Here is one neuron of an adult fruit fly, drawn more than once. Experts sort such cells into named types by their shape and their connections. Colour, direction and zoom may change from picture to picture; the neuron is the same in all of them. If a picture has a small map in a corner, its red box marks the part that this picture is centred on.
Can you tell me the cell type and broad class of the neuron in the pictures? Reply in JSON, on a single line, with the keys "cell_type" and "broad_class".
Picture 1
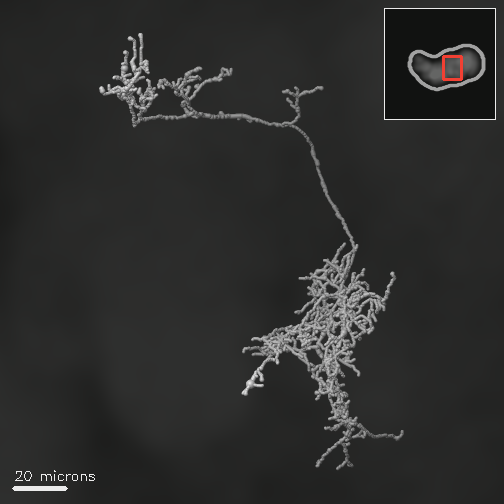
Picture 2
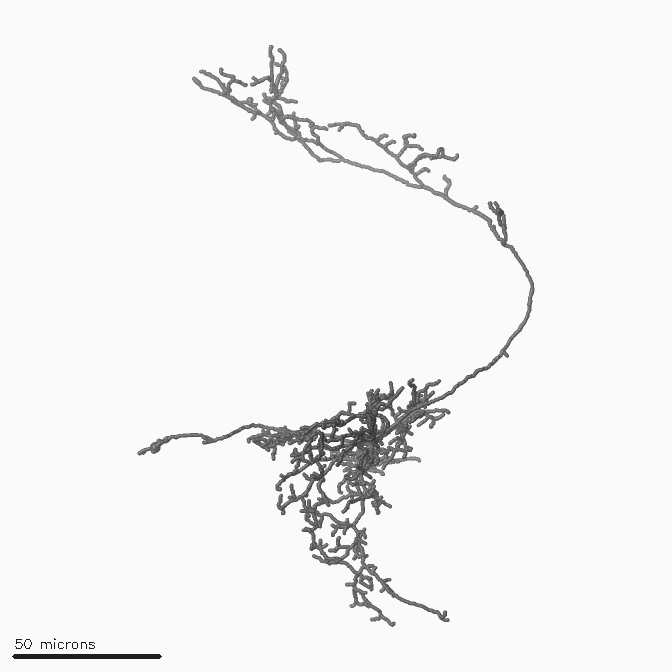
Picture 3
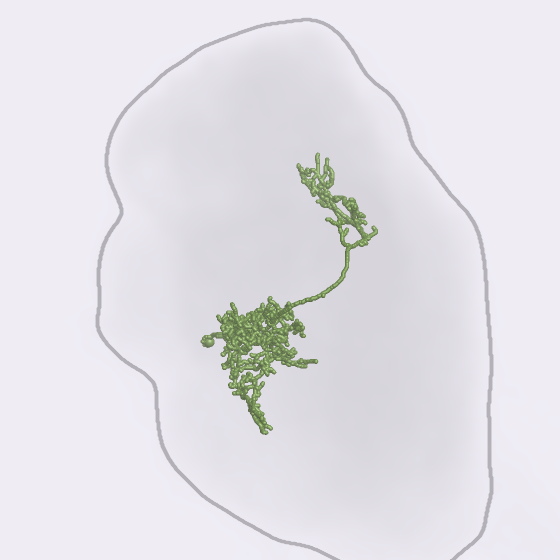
{"cell_type": "VES030", "broad_class": "central-brain intrinsic neuron"}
